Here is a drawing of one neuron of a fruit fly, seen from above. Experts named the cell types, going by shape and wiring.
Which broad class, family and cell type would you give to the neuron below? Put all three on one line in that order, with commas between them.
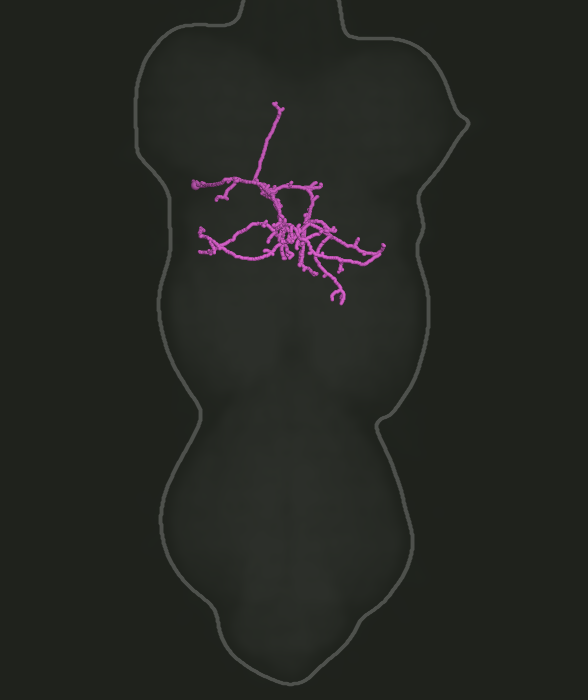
nerve-cord intrinsic neuron, hemilineage 12A, IN12A042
